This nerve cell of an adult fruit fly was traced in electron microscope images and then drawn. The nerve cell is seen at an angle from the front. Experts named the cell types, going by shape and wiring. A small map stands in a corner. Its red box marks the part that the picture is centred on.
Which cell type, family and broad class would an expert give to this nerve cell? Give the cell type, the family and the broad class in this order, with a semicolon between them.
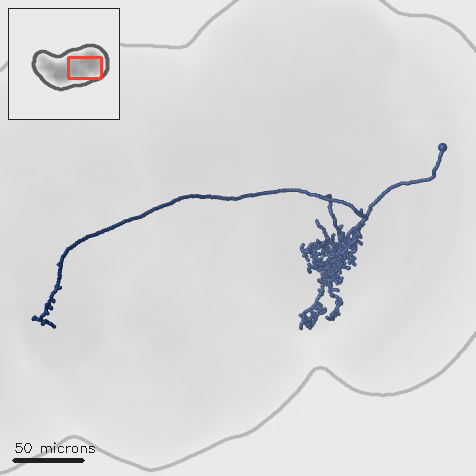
CB3162; hemilineage VLPl&d1_lateral; central-brain intrinsic neuron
